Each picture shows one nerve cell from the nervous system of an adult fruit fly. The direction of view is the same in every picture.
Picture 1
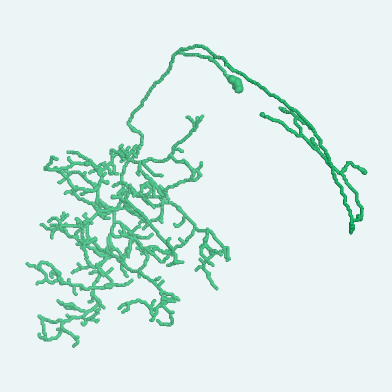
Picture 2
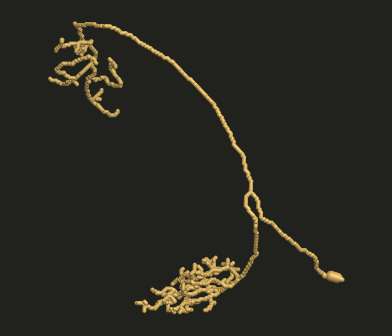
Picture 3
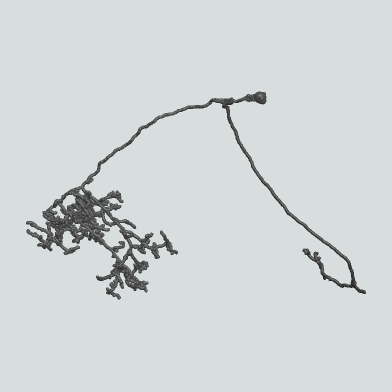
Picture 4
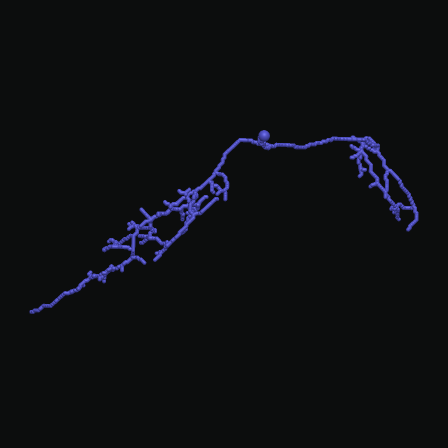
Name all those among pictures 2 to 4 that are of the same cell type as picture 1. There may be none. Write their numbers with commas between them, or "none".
3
